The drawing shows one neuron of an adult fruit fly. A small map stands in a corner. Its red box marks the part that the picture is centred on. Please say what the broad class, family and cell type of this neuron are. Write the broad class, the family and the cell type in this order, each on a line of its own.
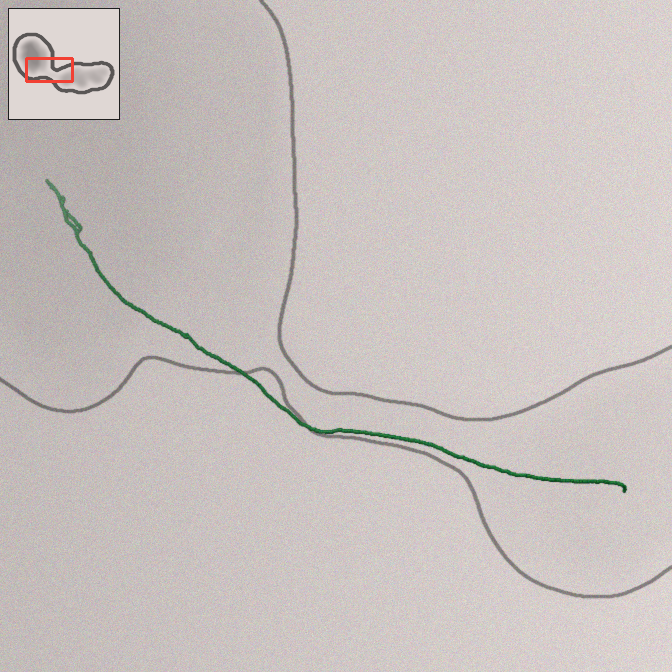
sensory neuron ascending to the brain
class mechanosensory proprioceptive
SApp23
